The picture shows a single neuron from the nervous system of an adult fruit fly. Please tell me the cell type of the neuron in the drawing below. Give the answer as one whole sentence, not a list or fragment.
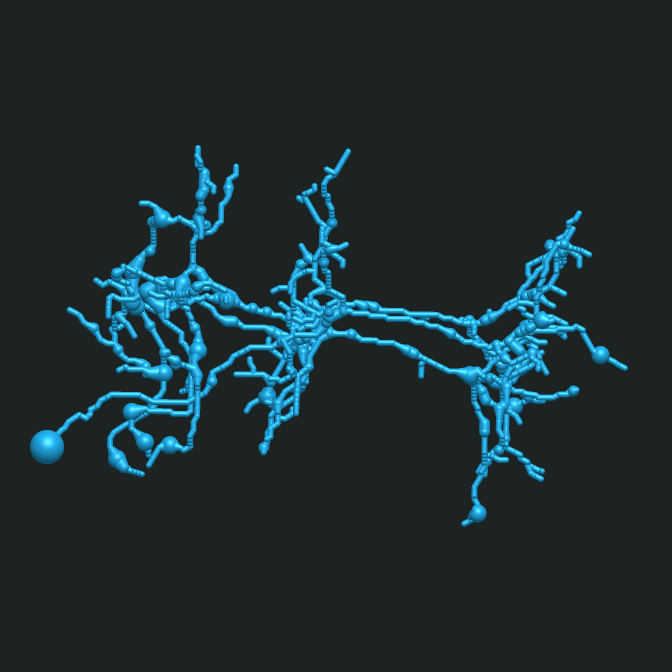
The neuron here is of the cell type Mi14.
